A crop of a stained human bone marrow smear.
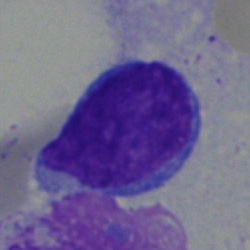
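Blast, in the middle of the smear. Notice its smooth oval outline, which narrows toward the left end. The chromatin is dark purple with a fine, mottled texture rather than coarse clumps. Around it the cytoplasm is only a thin rim, widest at the lower left, and you can see no vacuoles in it.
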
